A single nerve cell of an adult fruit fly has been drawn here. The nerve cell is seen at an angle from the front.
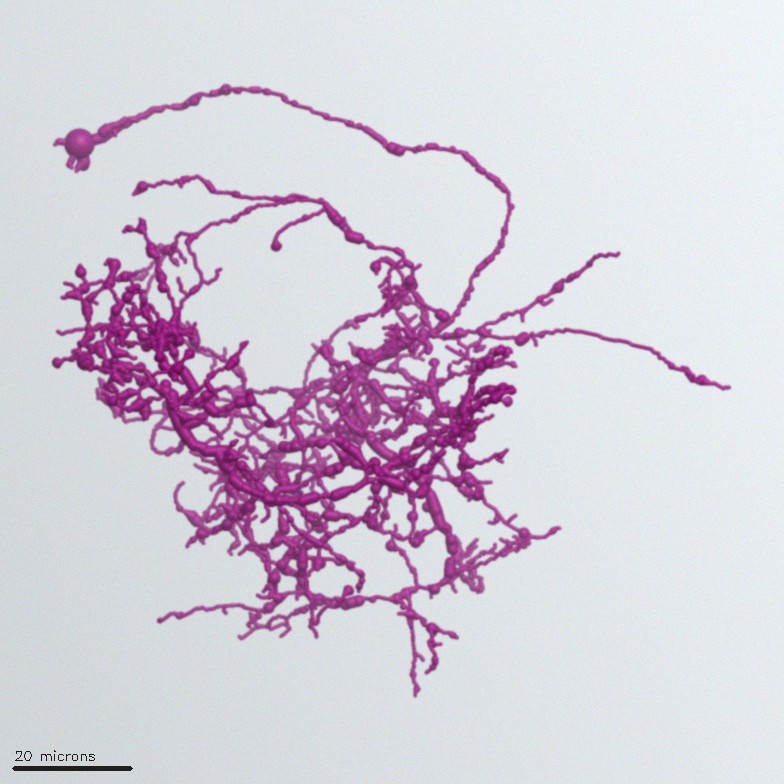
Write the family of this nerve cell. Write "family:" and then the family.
family: LHPV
